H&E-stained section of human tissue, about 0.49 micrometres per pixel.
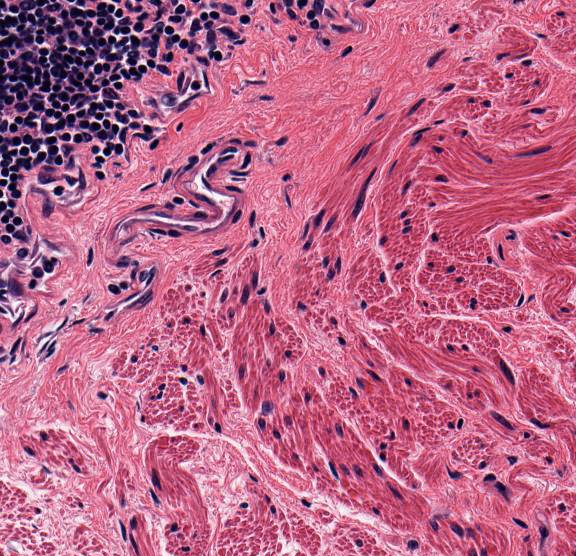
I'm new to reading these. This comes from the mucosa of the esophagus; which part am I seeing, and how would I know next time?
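Smooth muscle, I'd say. Bundles of cells with pink cytoplasm fill most of the middle and lower field, running several ways, and their nuclei are elongated and cigar-shaped with blunt ends. Lower down, several bundles are cut across, so they show as clusters of small rounded pink profiles.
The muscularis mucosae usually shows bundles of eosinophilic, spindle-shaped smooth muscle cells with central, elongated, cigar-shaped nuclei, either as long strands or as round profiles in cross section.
And in the upper left corner there is a dense crowd of small, round, dark-staining lymphocytes.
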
